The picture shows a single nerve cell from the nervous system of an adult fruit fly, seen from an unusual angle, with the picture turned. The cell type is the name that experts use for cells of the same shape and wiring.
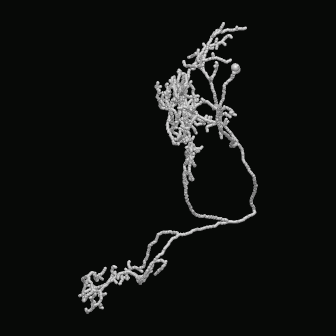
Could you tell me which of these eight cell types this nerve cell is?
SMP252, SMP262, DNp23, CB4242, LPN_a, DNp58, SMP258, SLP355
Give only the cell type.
SLP355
